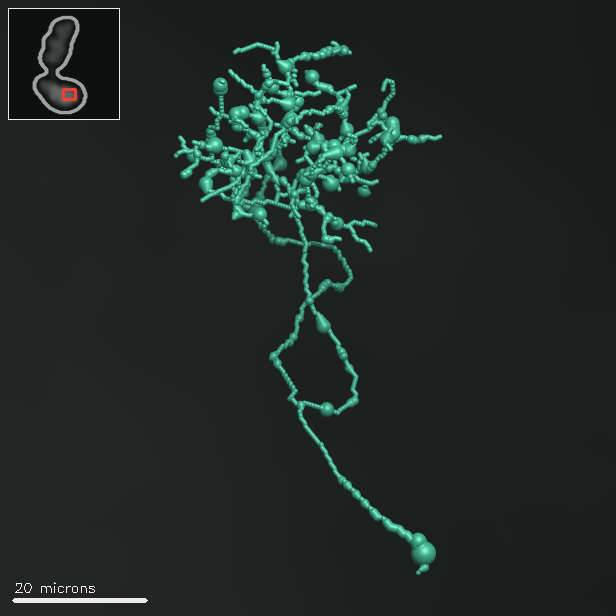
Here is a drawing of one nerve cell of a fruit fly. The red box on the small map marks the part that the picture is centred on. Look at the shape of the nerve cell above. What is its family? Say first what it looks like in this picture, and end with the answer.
By the scale bar it is about 80 microns tall in this view. Dozens of branch ends can be seen. It is a visual projection neuron. Its family is LC.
